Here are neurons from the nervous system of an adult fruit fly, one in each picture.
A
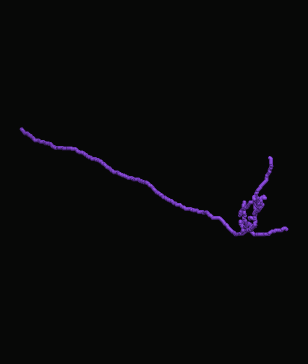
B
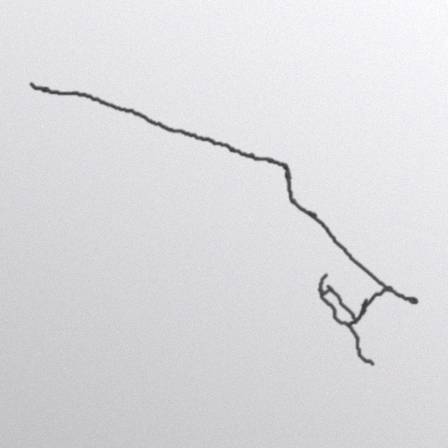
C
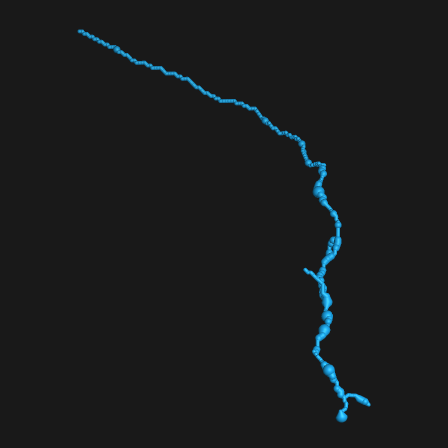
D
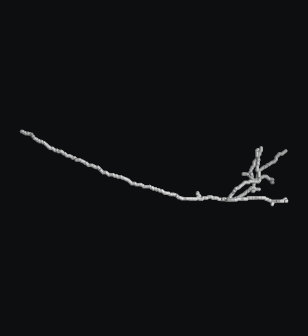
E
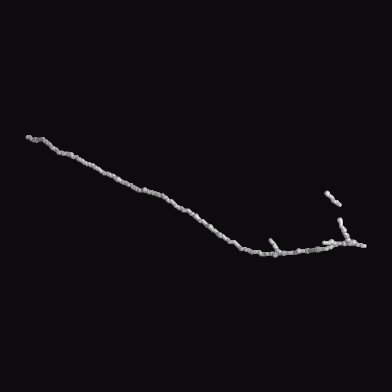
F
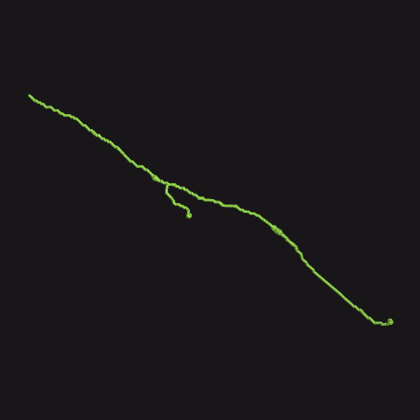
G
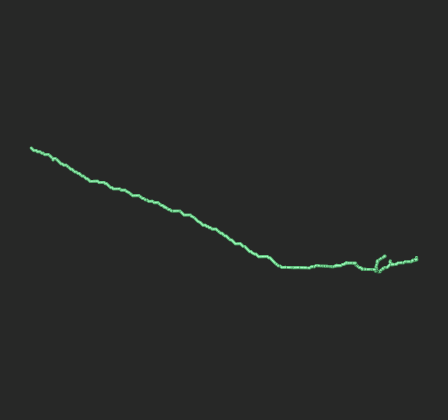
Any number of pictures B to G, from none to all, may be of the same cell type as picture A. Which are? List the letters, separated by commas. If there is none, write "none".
D, E, G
